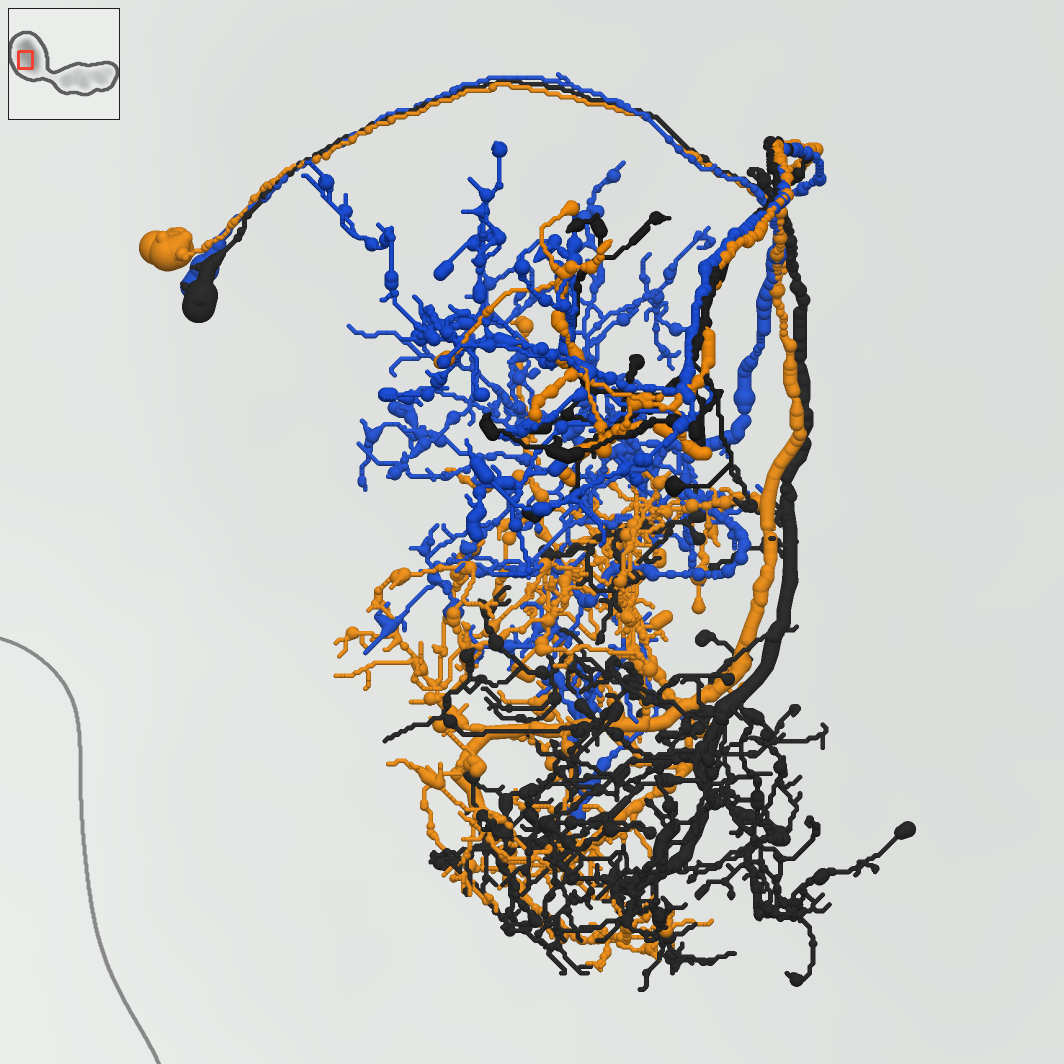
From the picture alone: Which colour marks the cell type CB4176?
black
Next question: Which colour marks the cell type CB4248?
orange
